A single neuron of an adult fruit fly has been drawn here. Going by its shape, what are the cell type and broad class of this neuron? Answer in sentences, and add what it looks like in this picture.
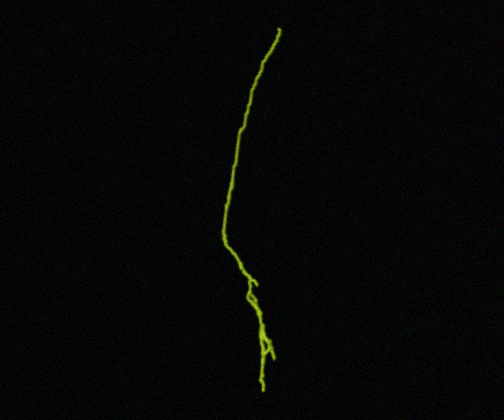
The cell type is SNxx03. It is a sensory neuron entering the nerve cord. The drawing shows no cell body. It has a dozen or fewer branch ends.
